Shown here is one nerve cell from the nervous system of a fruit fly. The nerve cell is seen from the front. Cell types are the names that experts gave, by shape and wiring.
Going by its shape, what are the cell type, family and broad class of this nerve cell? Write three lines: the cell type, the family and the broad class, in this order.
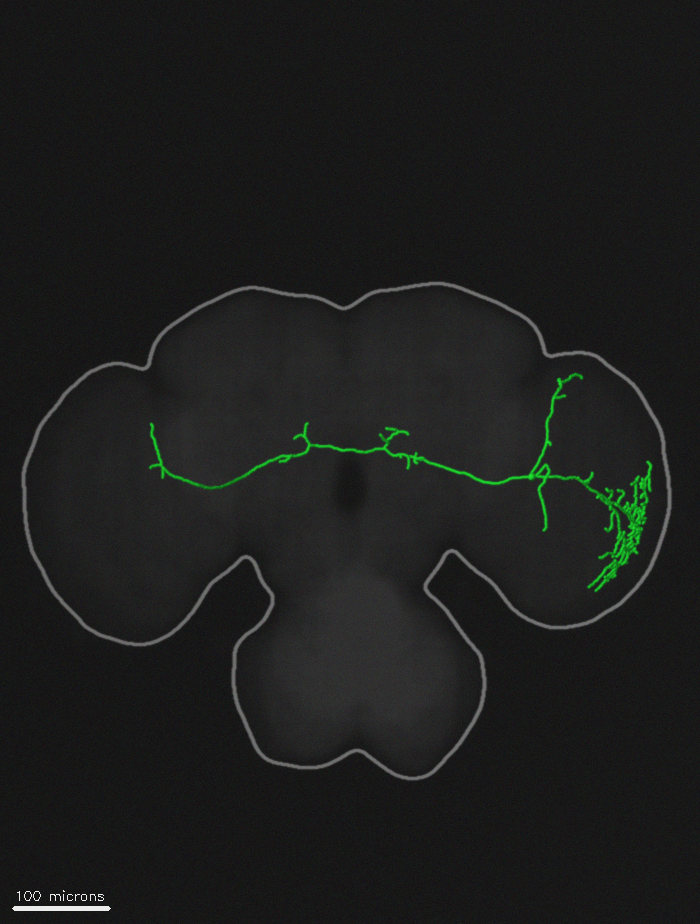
MeVPMe8
hemilineage VPNl&d1_lateral
visual projection neuron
